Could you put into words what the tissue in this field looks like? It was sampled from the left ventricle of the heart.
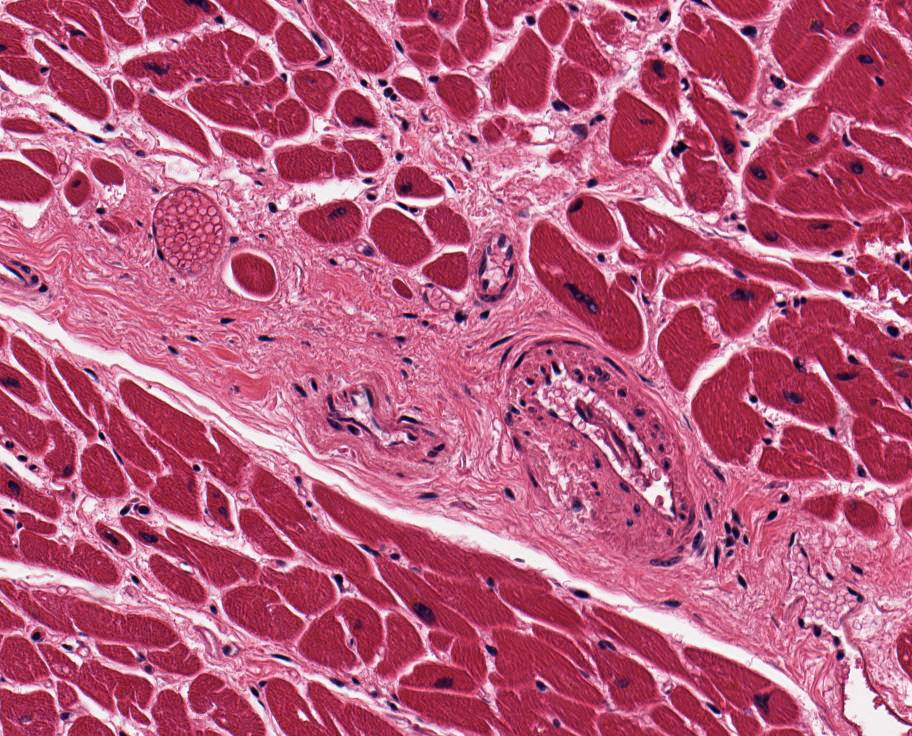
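Diagonal band of pale pink fibrous connective tissue, upper left toward lower right; muscle on either side. Band: loose, wavy pale pink collagen fibres, scattered dark spindle-shaped nuclei. Muscle above band: fibres mostly cut across or obliquely, rounded and angular profiles, thin pale spaces between. Epithelium and glands absent throughout.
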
